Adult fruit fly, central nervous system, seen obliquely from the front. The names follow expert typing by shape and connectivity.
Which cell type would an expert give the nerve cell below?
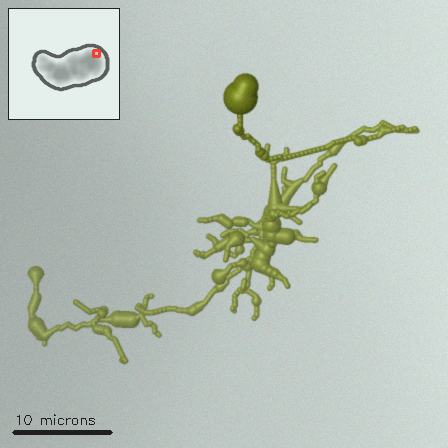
Mi4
